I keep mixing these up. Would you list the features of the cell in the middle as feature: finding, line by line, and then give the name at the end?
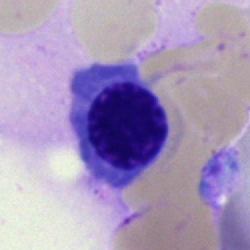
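Outline: irregular and angular, not round.
Nucleus: off-centre, toward the right of the cell.
Chromatin: dark, coarsely clumped.
Cytoplasm: deep blue.
Name: erythroblast.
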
